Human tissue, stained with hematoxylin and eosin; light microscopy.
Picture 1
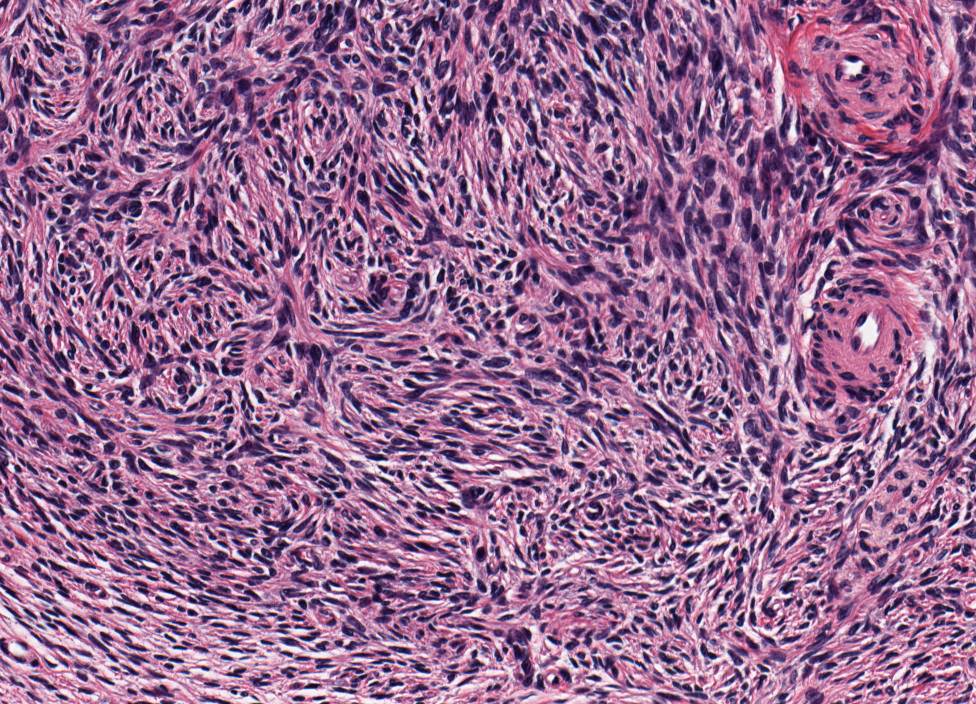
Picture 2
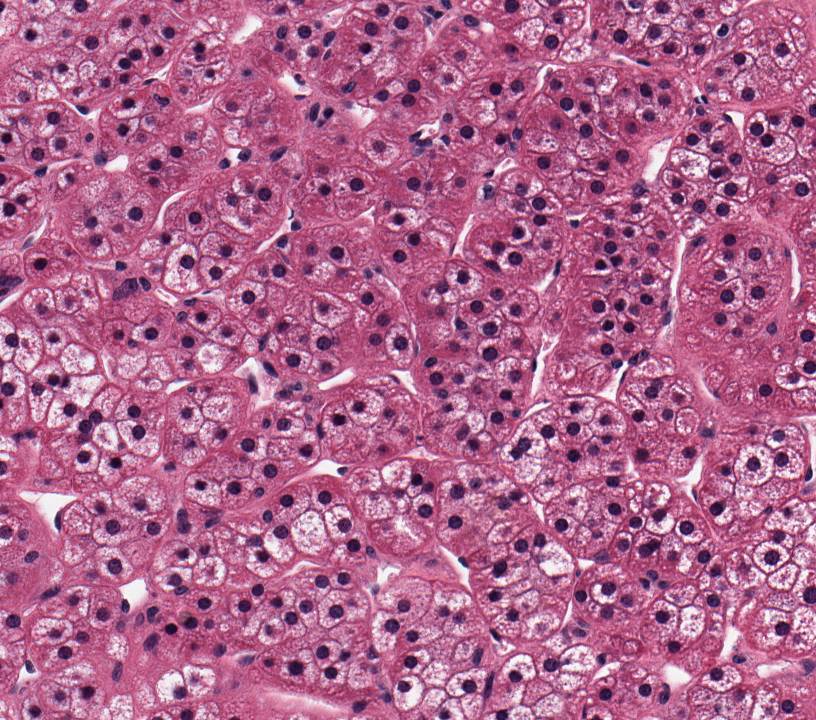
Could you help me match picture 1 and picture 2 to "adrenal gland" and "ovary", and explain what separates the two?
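The ovary appears in picture 1, and the adrenal gland in picture 2. In the ovary, spindle cells run in short intersecting bundles and swirls in the centre and left, and toward the lower left they stream in long, gently curved sweeping bundles. Their nuclei are elongated to oval and darkly stained, and the scant pale pink cytoplasm has indistinct borders.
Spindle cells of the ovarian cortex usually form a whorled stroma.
In the adrenal gland, cells are grouped across the whole field in rounded nests and short cords separated by thin partitions. The cells are polygonal with distinct borders, and many have pale, finely vacuolated, bubbly cytoplasm.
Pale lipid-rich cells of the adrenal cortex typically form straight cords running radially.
Narrow, empty, slit-like vascular spaces lie between the nests.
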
